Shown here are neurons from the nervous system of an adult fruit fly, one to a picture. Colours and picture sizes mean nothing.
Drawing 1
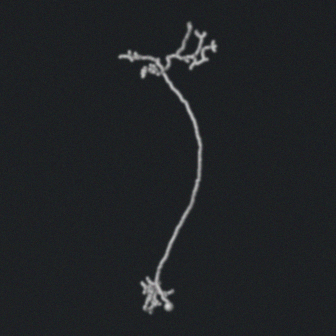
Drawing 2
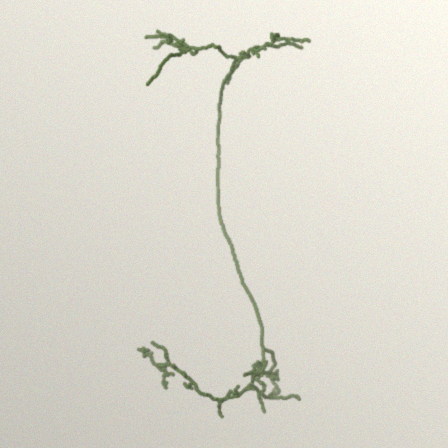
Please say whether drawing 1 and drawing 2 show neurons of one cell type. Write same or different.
different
